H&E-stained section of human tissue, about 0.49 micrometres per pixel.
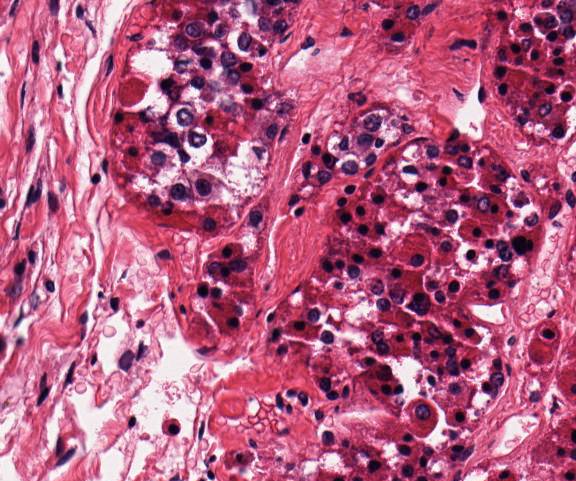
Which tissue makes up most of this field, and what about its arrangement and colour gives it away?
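Pars distalis of the pituitary is the main structure in this field. To begin, its cells are grouped in rounded nests, separated by bands of pink fibrous stroma.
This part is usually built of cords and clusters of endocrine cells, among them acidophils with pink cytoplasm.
Next, most nest cells have strongly eosinophilic cytoplasm and small, round, darkly stained nuclei. Finally, the nest at upper left holds larger cells with pale nuclei and visible nucleoli.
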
